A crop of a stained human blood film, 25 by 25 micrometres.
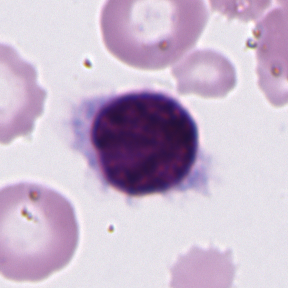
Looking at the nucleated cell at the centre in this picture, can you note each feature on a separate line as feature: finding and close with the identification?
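Cytoplasm edge: frayed into fine, wispy projections, not smooth
Cytoplasm colour: pale blue
Cytoplasm extent: narrow band, widest left of the nucleus
Chromatin: dark purple, dense, coarse and clumped
Cell size: about 13 by 10 micrometres
Nucleus size: about 9 micrometres across
Nucleus outline: round
Nucleus share of cell area: about 80%
Name: hairy cell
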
